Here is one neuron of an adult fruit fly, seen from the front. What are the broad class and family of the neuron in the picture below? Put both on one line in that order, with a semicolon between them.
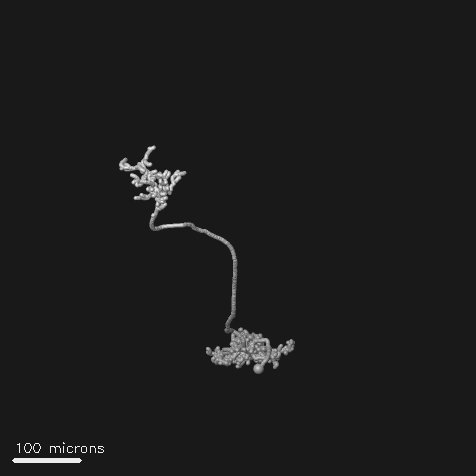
ascending neuron; hemilineage 07B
